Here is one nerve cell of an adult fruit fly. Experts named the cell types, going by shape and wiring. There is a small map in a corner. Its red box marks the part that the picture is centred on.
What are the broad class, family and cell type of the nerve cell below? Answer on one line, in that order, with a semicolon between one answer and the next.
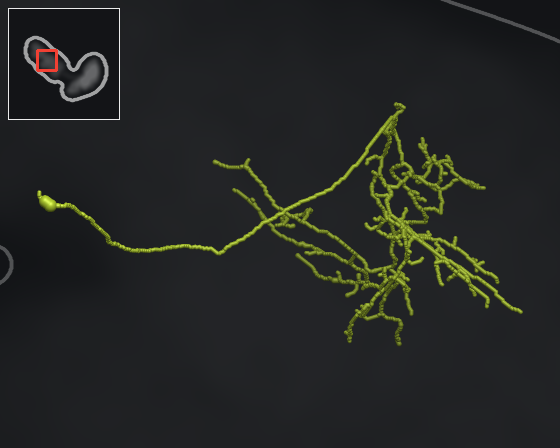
nerve-cord intrinsic neuron; hemilineage 06A; IN06A087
